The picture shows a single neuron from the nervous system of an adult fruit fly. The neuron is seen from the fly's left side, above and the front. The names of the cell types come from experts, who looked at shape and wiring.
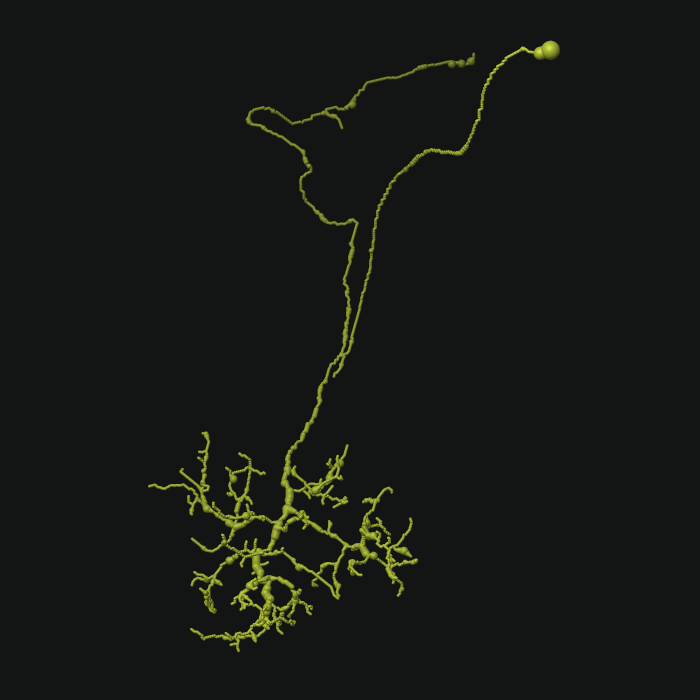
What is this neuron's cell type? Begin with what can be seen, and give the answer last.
The cell body can be seen at the upper right of the picture. The picture shows dozens of branch ends. Its broad class is nerve-cord intrinsic neuron. It is of cell type IN23B054.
